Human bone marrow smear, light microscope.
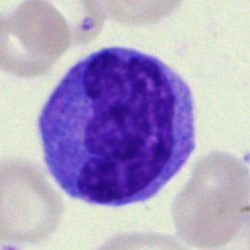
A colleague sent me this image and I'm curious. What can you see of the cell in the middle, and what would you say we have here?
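Outline roughly round, a few sides slightly flattened. Border smooth; no blebs or hair-like projections. Chromatin clumped into darker patches separated by lighter areas. Fine, faint purplish granules scattered through cytoplasm. Name: monocyte.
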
